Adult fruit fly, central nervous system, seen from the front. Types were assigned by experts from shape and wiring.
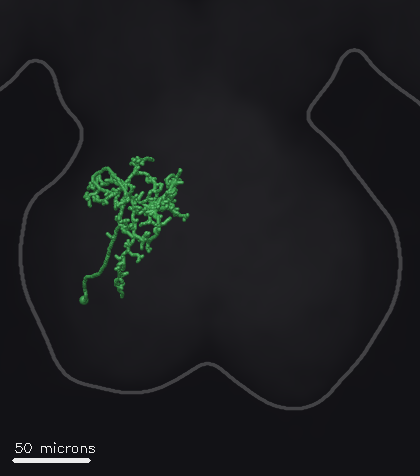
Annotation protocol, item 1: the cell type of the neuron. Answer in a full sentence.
The cell type is IN08A048.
